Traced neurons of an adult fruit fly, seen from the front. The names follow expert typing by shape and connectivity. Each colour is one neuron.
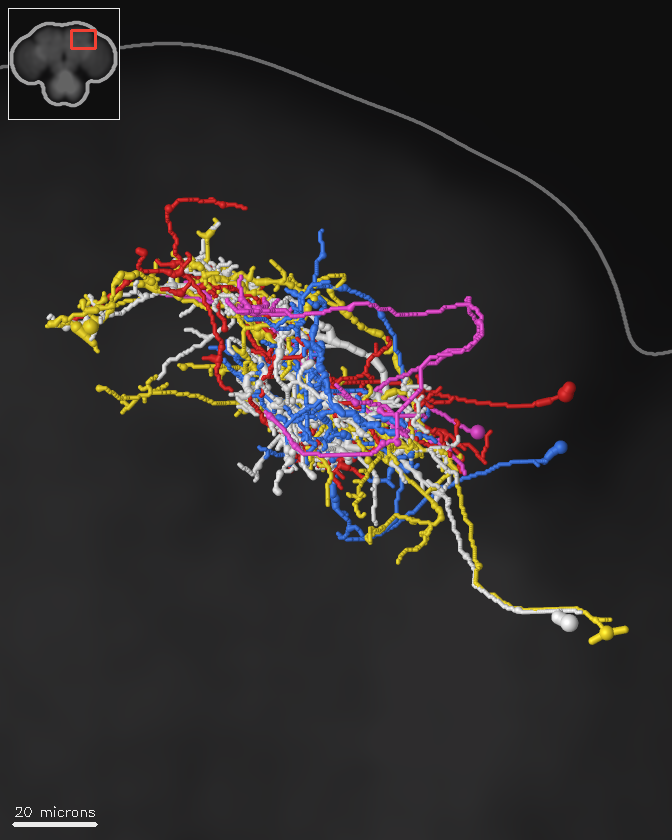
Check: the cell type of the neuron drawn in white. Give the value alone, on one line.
LHAV3q1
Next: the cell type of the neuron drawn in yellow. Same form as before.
LHAV3p1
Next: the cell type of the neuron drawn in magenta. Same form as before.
LHPV4h1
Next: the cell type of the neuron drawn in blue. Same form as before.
LHPV6k2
